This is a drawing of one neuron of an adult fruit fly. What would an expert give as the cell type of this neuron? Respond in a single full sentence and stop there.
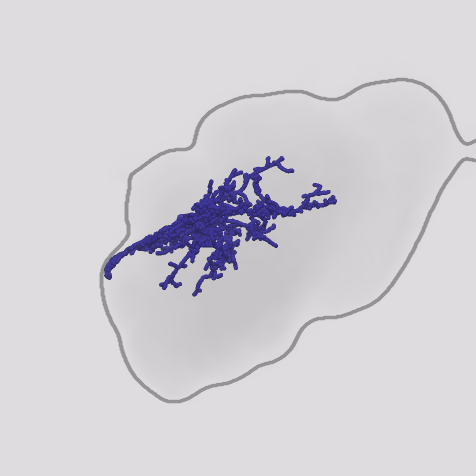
To the cell type mALD4 belongs this neuron.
